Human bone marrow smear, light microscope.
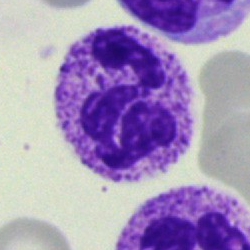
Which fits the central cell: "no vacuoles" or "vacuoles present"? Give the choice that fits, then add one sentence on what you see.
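No vacuoles. No vacuoles are seen in the cytoplasm.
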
